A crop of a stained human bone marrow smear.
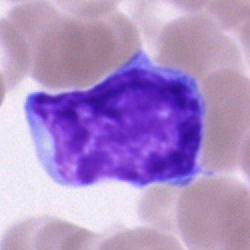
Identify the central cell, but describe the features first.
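First, the nucleus fills almost the whole cell. Second, its chromatin is dark purple and coarsely clumped. Third, the rim of cytoplasm is widest at the left edge of the cell. Fourth, a small pointed projection sticks out from the top edge. The central cell is a blast.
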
